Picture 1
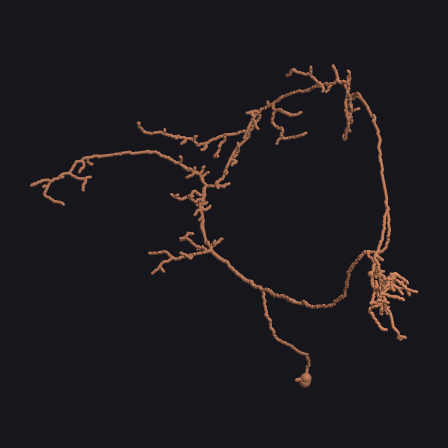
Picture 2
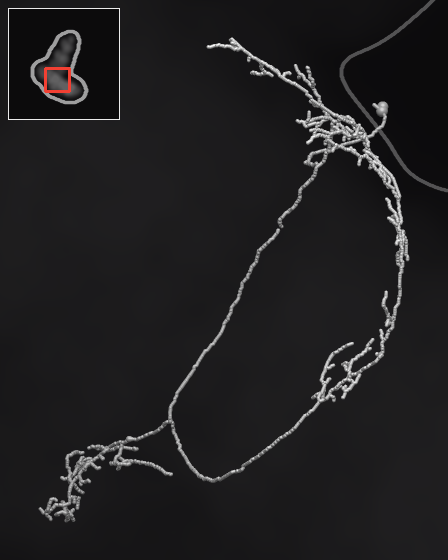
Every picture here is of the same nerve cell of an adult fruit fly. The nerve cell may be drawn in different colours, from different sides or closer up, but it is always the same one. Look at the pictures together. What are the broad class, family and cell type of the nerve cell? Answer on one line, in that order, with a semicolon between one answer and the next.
central-brain intrinsic neuron; hemilineage DM2_central; CB1081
